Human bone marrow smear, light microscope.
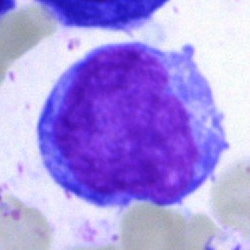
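Blast, the central cell in a stained bone marrow smear. Its nucleus fills most of the cell and sits toward the left. Cytoplasm is widest on the right, where a paler zone lies against the nucleus. Small blebs protrude from the upper right edge.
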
